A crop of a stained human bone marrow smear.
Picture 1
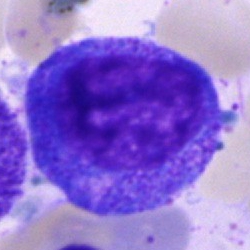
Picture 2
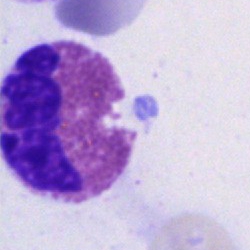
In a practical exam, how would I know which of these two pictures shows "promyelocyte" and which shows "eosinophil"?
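The promyelocyte is in picture 1, the eosinophil in picture 2. Both outlines are roughly round, but the promyelocyte's edge is smooth while the eosinophil has a notch cut into its right edge, with small clear spaces in the cytoplasm beside it. The promyelocyte's cytoplasm is deep blue and shows no clear vacuoles.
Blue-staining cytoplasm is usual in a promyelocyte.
Its chromatin is dark purple, with lighter patches between darker strands. In the eosinophil the chromatin is dense and dark purple, and no nucleoli are visible.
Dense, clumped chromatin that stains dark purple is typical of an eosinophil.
The eosinophil's nucleus lies in the left part of the cell. Part of another granular purple cell lies at the left edge of picture 1, and a small separate blue-purple fragment sits just to the right of the eosinophil.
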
